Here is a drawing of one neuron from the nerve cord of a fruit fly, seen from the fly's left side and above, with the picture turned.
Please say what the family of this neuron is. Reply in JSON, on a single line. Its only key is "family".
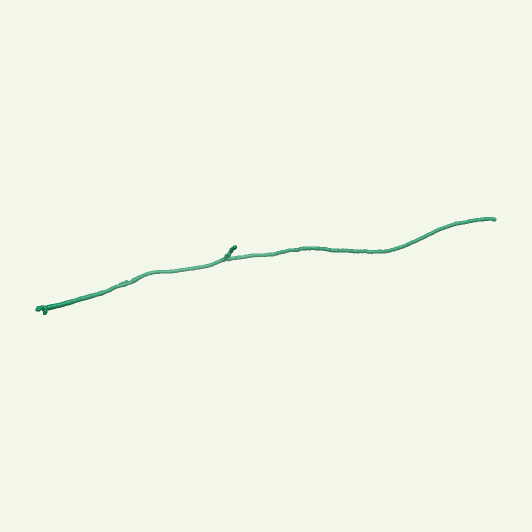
{"family": "class mechanosensory proprioceptive"}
